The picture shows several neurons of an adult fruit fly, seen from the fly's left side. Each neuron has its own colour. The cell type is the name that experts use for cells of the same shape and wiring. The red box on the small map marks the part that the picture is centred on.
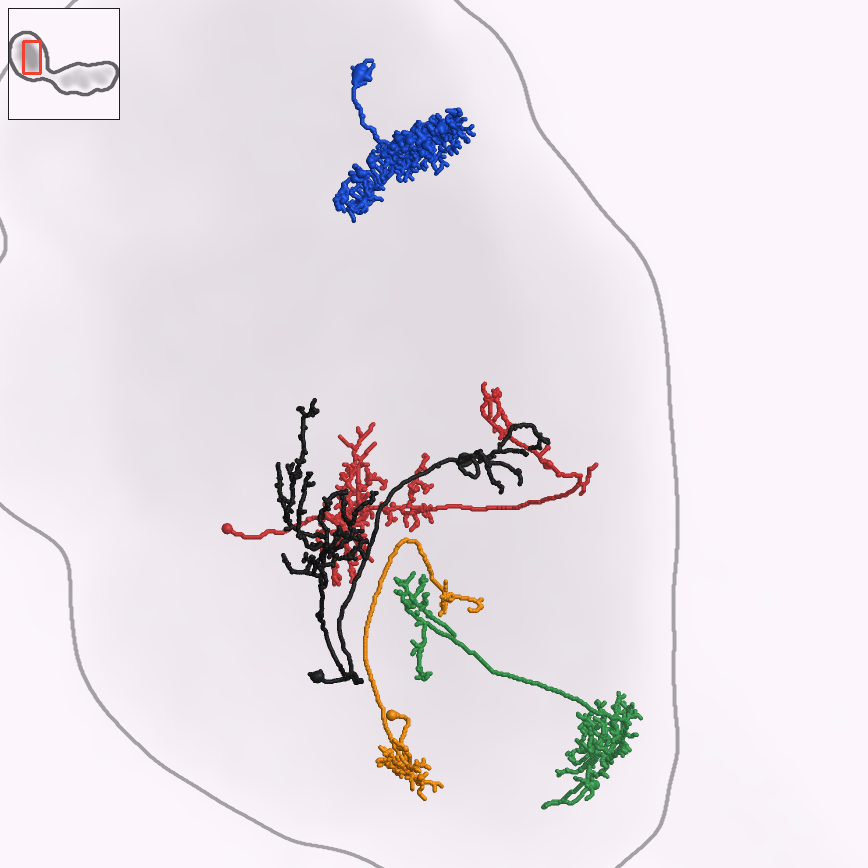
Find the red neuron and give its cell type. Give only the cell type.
Tm16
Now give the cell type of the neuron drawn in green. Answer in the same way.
Tm39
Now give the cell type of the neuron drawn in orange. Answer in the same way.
MeLo4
